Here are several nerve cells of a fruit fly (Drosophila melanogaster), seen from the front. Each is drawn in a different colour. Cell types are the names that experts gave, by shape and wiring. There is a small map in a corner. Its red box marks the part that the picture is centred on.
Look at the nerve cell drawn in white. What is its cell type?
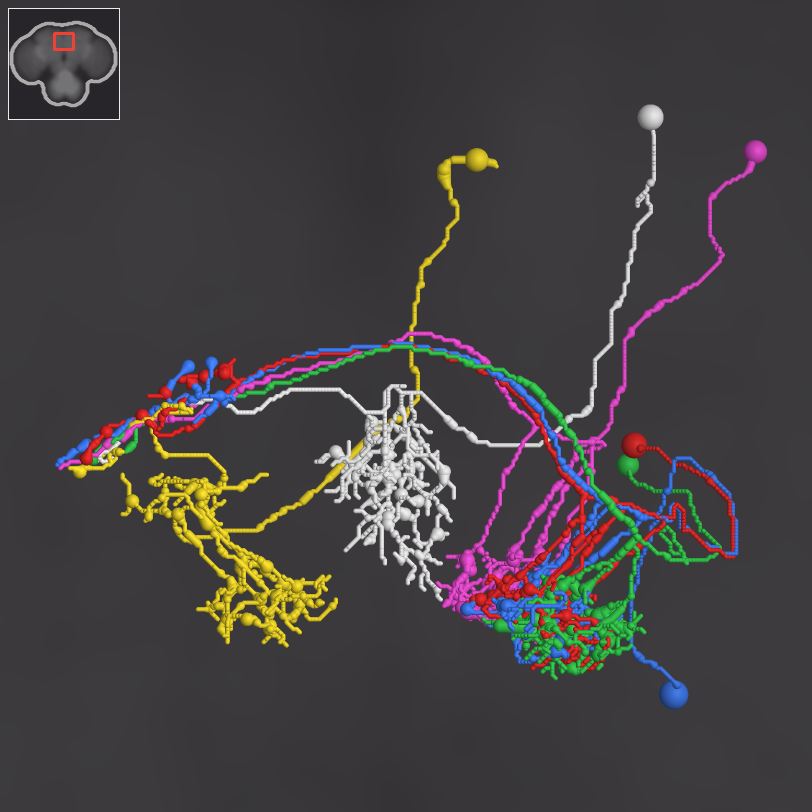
FC1F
